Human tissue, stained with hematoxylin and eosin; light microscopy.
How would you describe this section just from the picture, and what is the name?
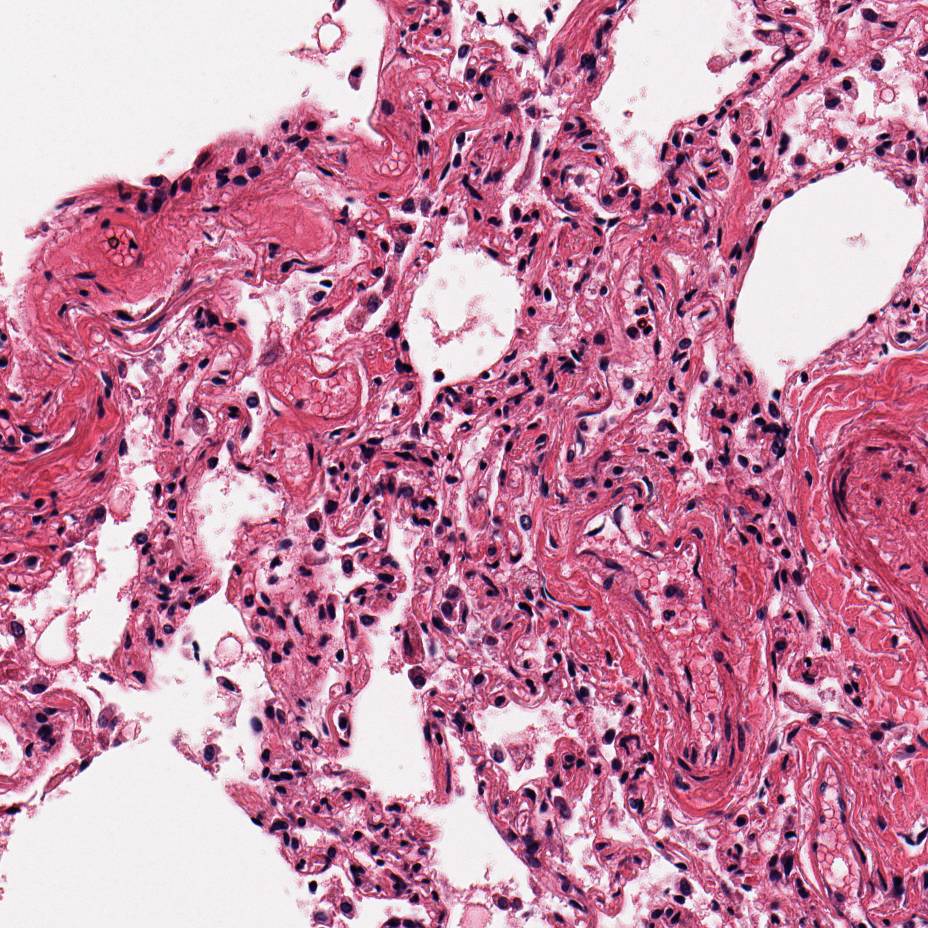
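First, a lacy network of tissue walls encloses rounded empty spaces, and denser cellular tissue runs through the centre. Walls look thickened by pink fibrous tissue holding many spindle-shaped dark nuclei. Dense bright pink collagen curves in wavy bands, heaviest at the upper left and right edge. I find no epithelium-lined glands or tubules. This is lung.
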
